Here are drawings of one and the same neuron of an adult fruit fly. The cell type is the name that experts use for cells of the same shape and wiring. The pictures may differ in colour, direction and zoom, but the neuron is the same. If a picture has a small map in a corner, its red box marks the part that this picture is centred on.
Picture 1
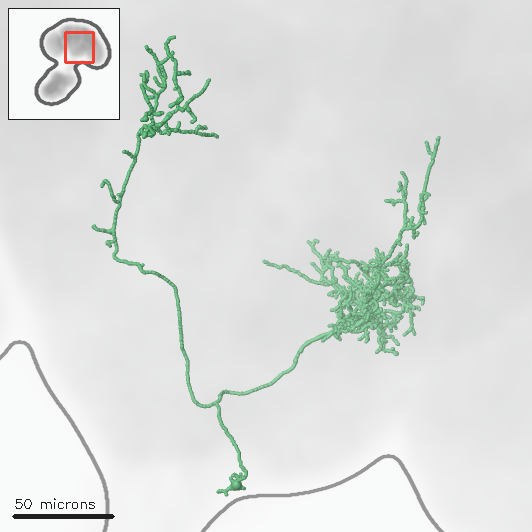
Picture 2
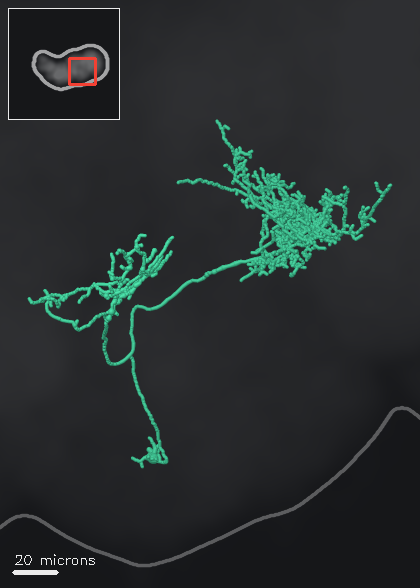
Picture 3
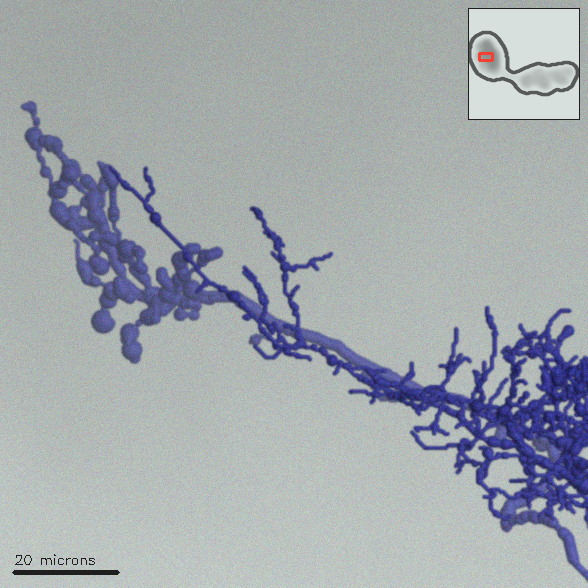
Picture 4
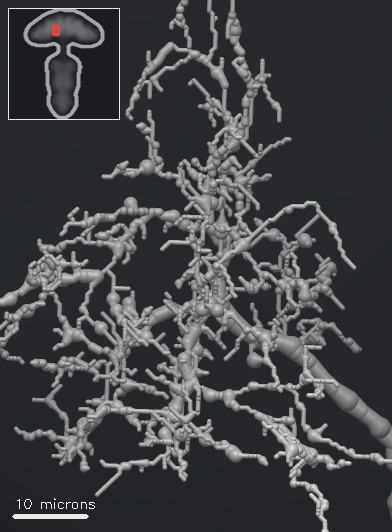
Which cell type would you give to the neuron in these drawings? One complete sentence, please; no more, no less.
This neuron is typed as CB0582.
